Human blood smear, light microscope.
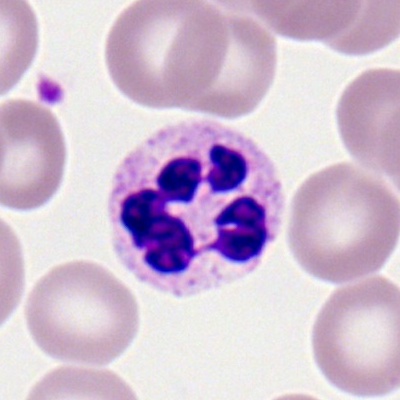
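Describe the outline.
Round and smooth.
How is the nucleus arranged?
Four or more separate lobes in a ring around a pale central area of cytoplasm.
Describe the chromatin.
Dark purple, densely clumped.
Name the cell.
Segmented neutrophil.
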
